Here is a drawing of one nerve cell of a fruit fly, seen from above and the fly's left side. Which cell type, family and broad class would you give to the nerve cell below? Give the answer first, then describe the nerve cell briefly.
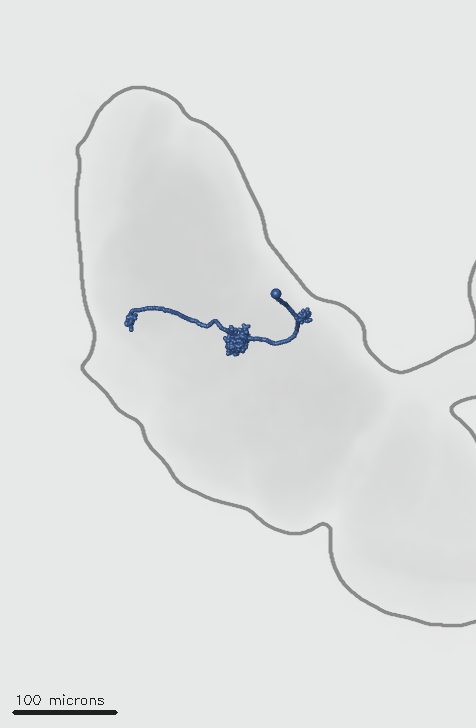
The cell type is PFR_a. Its family is called class CX. This is a central-brain intrinsic neuron. The cell body is in the middle of the picture. By the scale bar it is about 180 microns wide in this view.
